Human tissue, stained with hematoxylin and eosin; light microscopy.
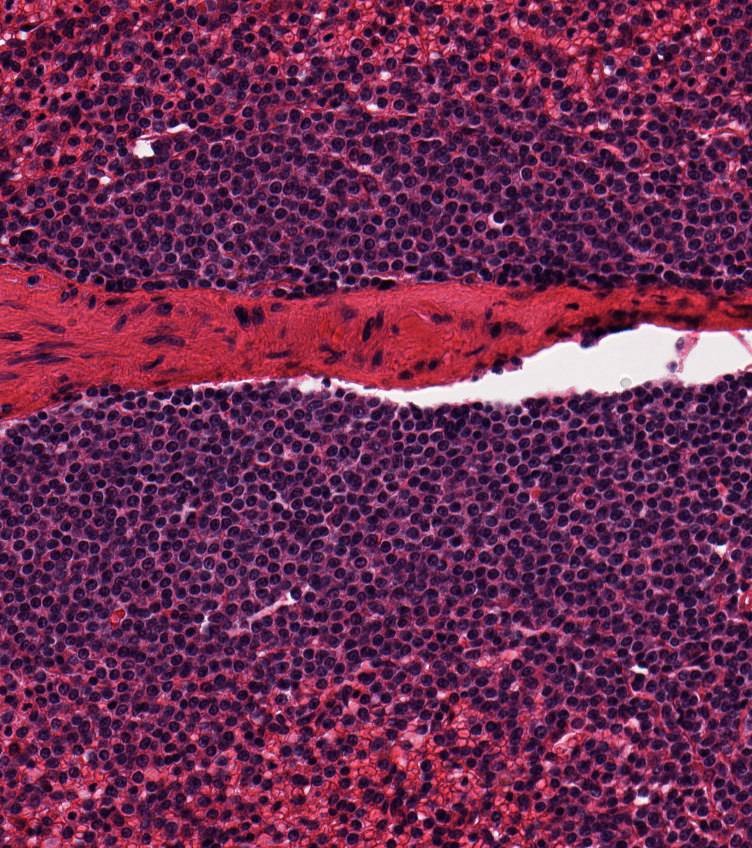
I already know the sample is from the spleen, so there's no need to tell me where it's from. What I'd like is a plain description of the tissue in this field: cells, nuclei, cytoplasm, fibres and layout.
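Look first at the band of pink, eosinophilic fibrous tissue running horizontally across the upper middle of the field. Its nuclei are elongated and spindle-shaped, and they lie along the band's length. Above and below that single band, dense sheets of small round cells fill the field. Take your time with those cells: each has a dark round nucleus and only scant cytoplasm.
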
